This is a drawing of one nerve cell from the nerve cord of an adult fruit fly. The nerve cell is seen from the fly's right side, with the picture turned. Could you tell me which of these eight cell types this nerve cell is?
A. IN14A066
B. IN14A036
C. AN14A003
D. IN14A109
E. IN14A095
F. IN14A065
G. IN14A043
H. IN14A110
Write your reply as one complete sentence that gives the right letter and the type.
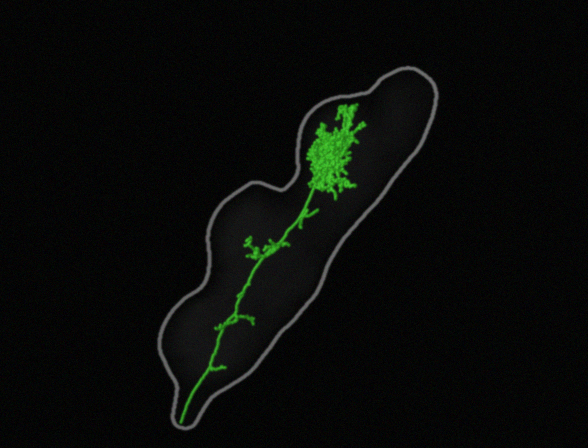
As option C gives it, the nerve cell's cell type is AN14A003.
